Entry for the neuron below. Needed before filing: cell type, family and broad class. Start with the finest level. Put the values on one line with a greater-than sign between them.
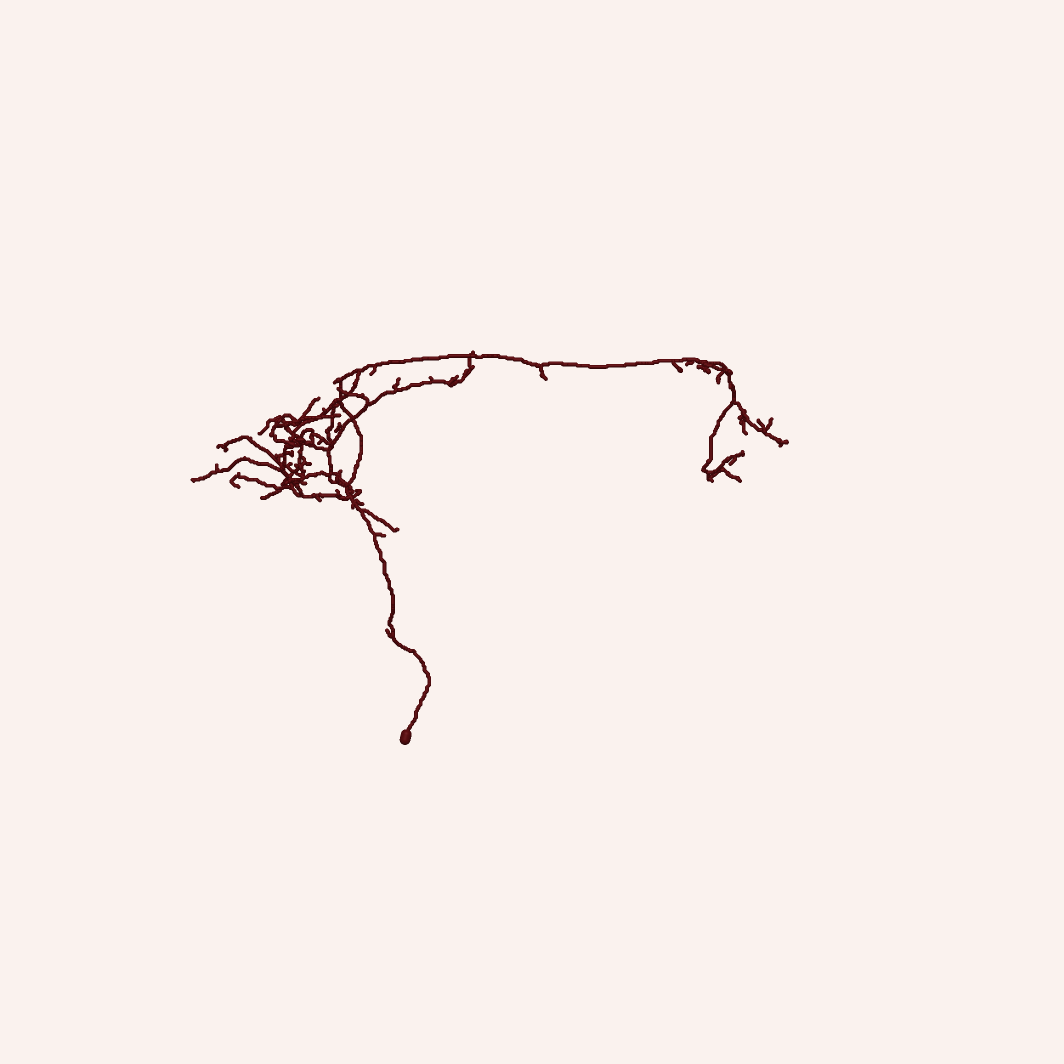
pC1_19 > hemilineage DM4_dorsal > central-brain intrinsic neuron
